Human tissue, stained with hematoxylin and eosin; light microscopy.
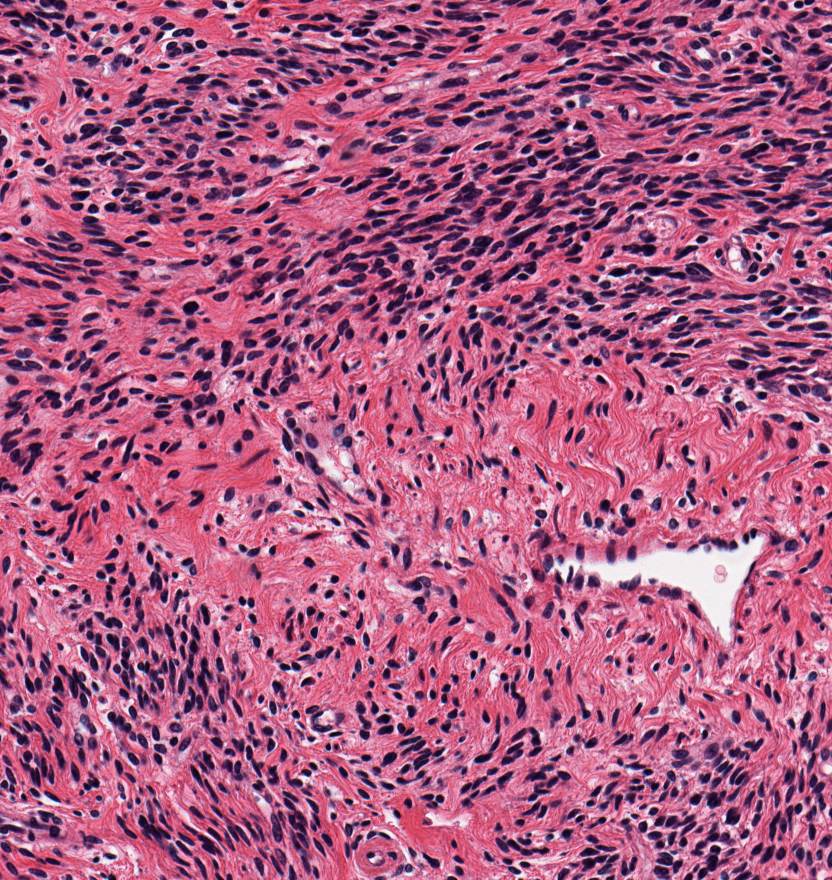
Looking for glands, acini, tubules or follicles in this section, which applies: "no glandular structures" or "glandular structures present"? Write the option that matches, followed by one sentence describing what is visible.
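No glandular structures. No epithelium or glands are present anywhere in the field.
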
